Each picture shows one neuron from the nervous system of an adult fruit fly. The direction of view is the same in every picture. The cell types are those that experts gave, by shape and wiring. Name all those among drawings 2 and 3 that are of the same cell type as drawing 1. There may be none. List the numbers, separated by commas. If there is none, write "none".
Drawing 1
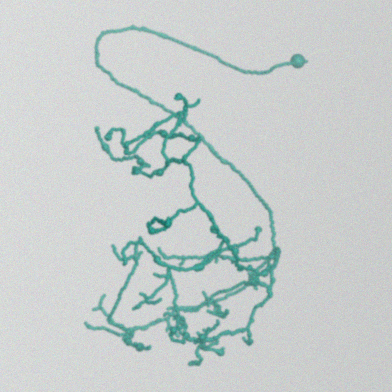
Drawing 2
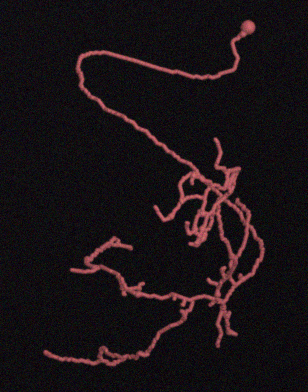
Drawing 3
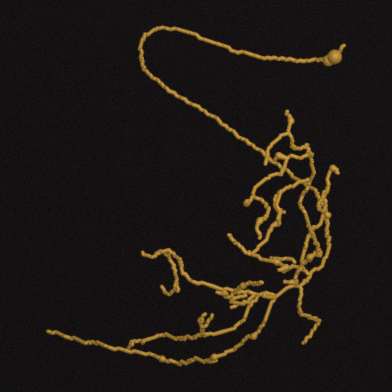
none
